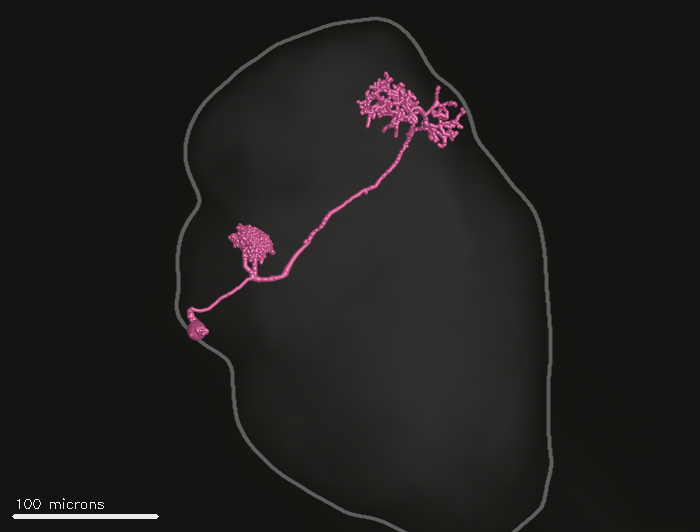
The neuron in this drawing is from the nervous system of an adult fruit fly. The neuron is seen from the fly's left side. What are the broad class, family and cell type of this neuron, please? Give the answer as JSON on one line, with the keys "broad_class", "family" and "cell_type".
{"broad_class": "central-brain intrinsic neuron", "family": "class ALPN", "cell_type": "DP1m_adPN"}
